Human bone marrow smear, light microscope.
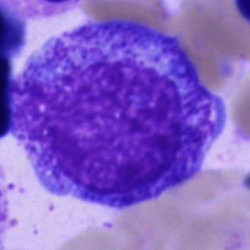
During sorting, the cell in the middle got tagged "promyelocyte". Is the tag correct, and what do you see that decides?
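Yes, promyelocyte is the right name for this cell. Its cytoplasm is blue, which speaks for promyelocyte and against myelocyte.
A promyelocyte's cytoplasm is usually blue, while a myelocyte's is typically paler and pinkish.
The chromatin is finely stippled rather than coarsely clumped, which also speaks against myelocyte.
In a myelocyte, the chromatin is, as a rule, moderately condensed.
The outline, roughly round with a small bulge on the right side, is recorded simply as seen.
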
